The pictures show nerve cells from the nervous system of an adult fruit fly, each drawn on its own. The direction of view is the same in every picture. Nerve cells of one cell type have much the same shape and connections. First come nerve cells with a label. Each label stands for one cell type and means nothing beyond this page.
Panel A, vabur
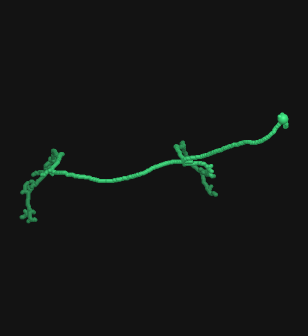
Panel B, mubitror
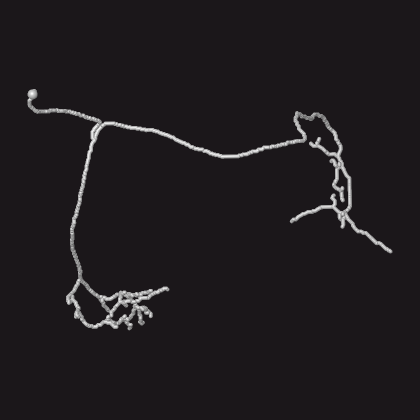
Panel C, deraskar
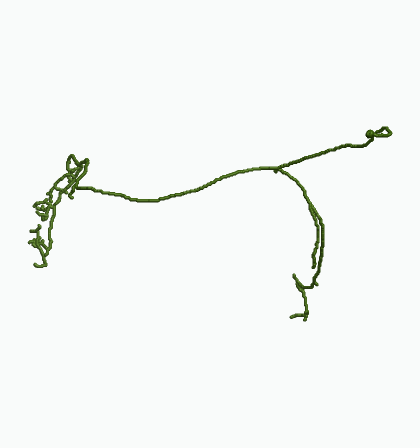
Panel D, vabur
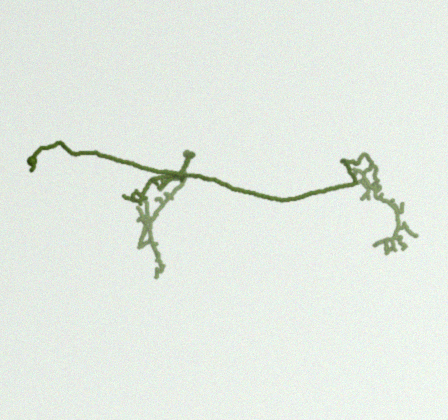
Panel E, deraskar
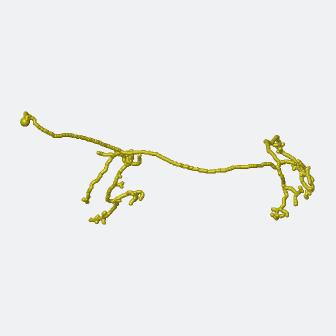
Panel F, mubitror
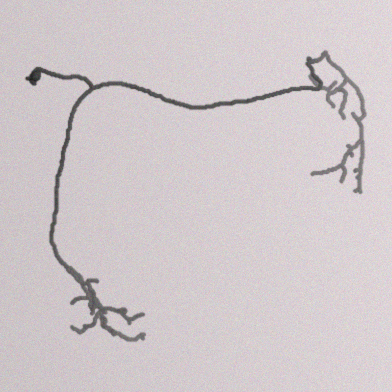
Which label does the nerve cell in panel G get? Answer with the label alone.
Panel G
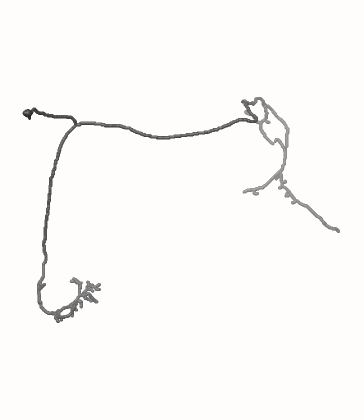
mubitror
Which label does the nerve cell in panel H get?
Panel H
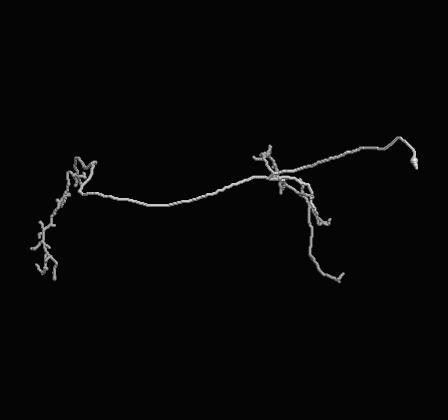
vabur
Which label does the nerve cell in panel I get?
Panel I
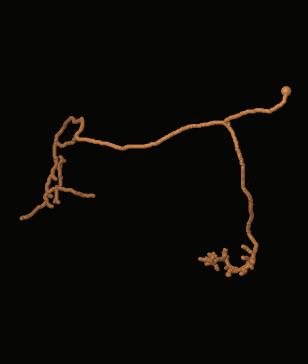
mubitror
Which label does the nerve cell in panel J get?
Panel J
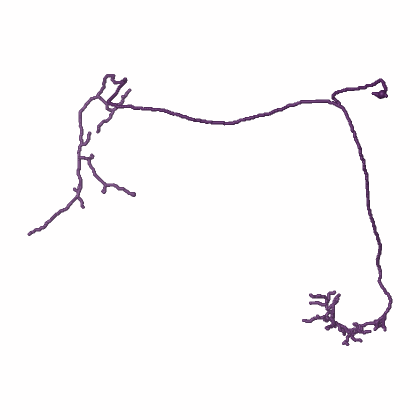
mubitror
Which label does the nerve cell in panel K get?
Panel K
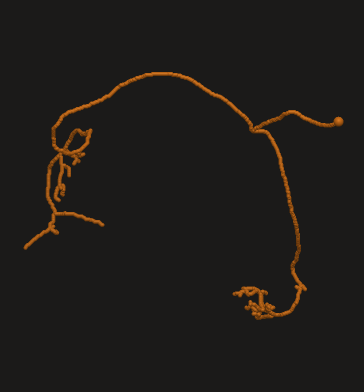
mubitror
